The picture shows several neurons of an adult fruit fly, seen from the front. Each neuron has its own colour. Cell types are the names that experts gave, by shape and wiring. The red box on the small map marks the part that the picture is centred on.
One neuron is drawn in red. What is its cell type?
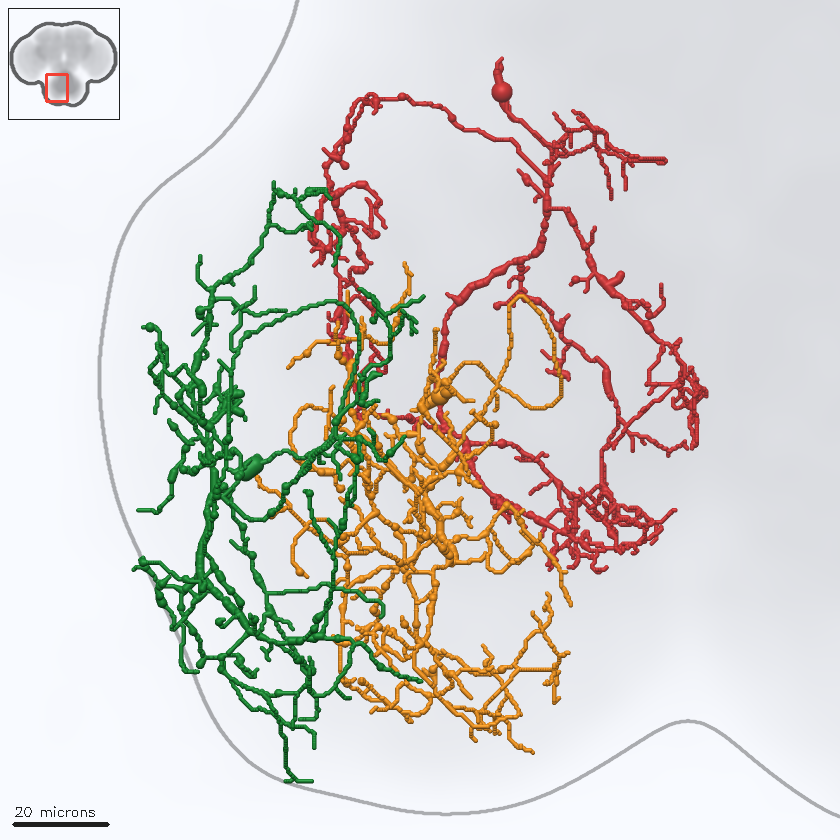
IN03A073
